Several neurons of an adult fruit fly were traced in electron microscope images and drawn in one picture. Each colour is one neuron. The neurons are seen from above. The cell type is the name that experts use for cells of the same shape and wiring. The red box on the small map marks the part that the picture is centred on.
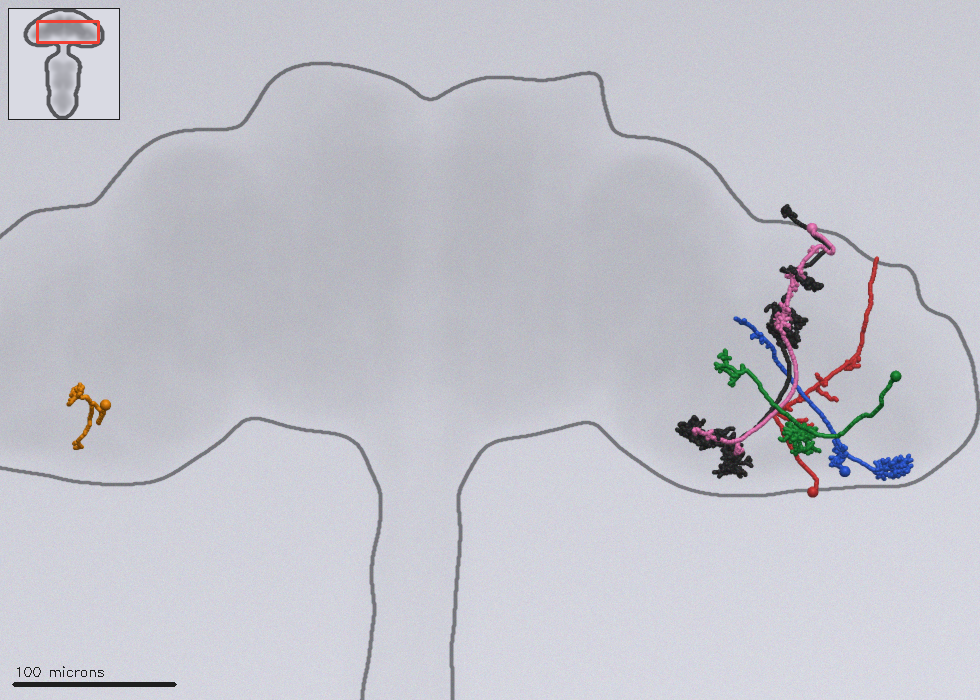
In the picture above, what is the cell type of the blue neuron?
Y3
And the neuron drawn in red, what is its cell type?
C2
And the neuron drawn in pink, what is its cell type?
TmY18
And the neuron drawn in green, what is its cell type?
TmY20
